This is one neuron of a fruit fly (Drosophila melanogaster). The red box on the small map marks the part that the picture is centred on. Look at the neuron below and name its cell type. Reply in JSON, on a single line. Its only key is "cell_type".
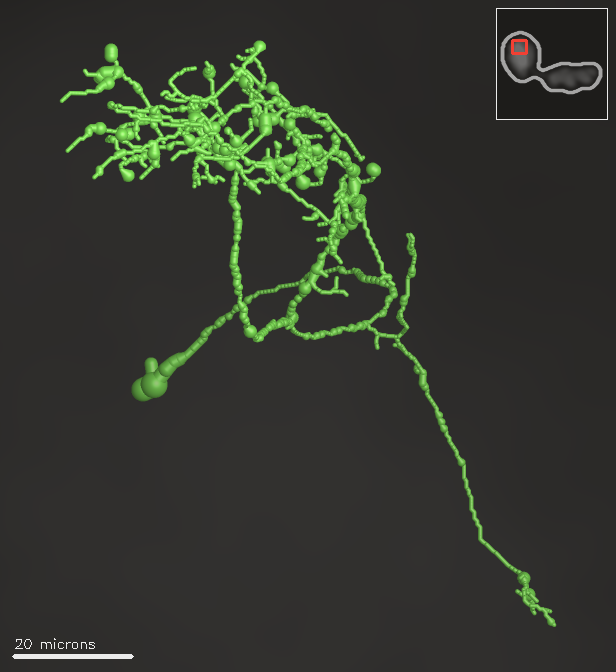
{"cell_type": "SMP222"}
